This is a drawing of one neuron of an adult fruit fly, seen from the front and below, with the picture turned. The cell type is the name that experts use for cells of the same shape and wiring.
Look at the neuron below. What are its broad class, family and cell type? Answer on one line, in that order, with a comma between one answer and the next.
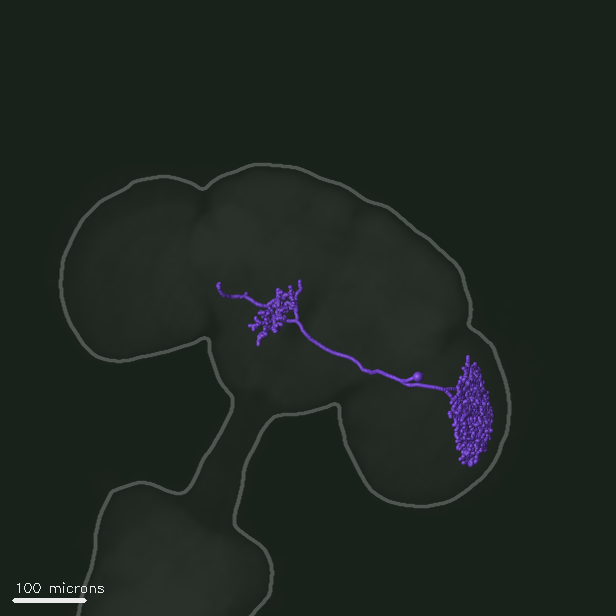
visual projection neuron, MeVP, MeVP57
